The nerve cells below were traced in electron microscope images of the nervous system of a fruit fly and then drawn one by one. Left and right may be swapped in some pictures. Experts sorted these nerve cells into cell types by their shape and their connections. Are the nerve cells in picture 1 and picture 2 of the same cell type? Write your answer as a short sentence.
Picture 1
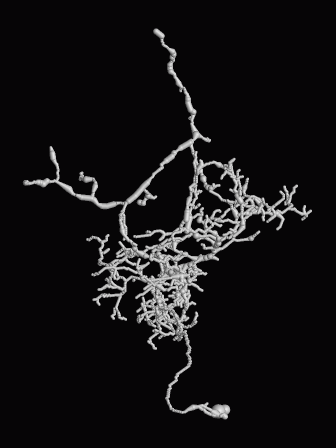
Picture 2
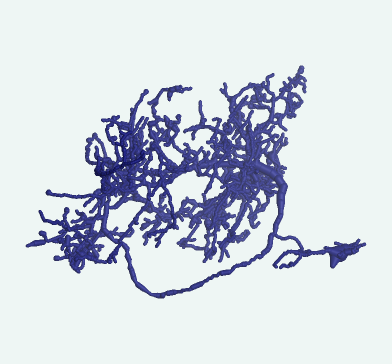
They are of different cell types.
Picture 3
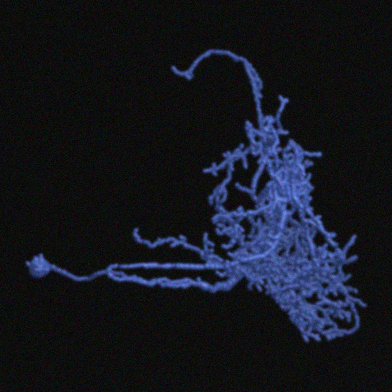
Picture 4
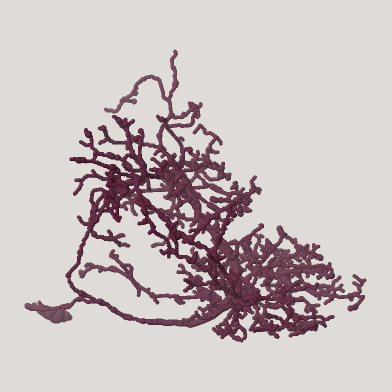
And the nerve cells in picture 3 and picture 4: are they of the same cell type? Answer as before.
They are of the same cell type.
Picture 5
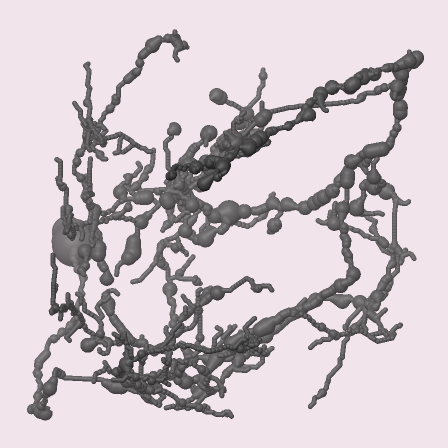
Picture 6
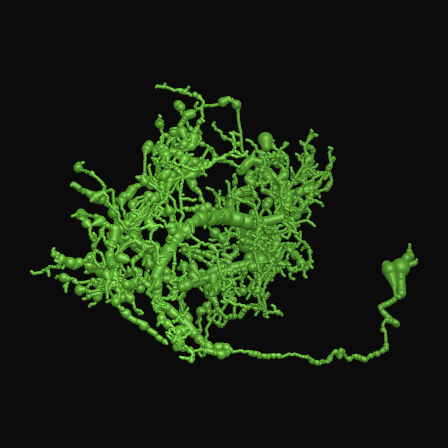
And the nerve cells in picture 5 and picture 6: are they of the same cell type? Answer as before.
They are of different cell types.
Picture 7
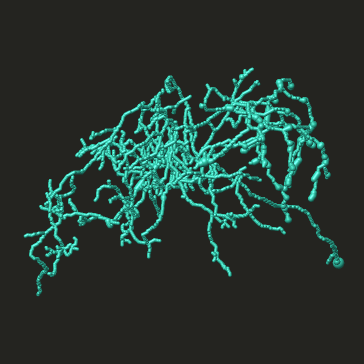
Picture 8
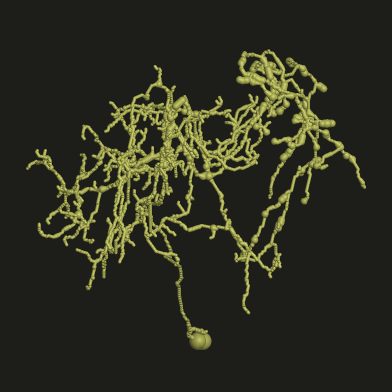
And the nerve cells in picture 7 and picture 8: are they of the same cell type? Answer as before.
They are of the same cell type.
